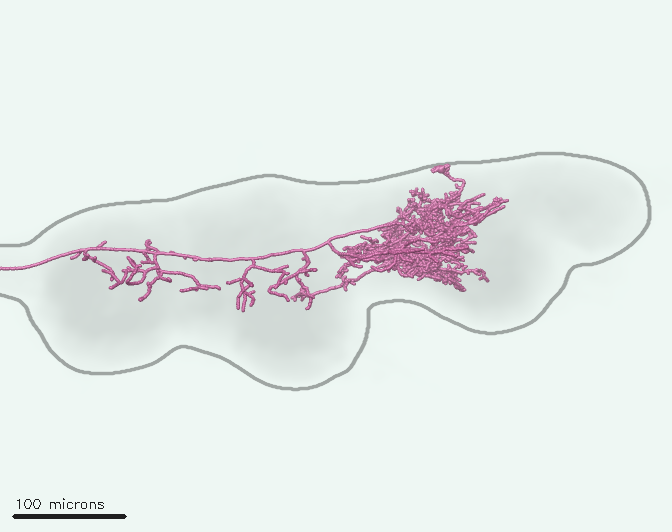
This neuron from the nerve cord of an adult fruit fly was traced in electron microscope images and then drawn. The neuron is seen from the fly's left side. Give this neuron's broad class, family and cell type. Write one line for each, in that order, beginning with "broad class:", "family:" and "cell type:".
broad class: ascending neuron
family: hemilineage 23B
cell type: AN23B003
